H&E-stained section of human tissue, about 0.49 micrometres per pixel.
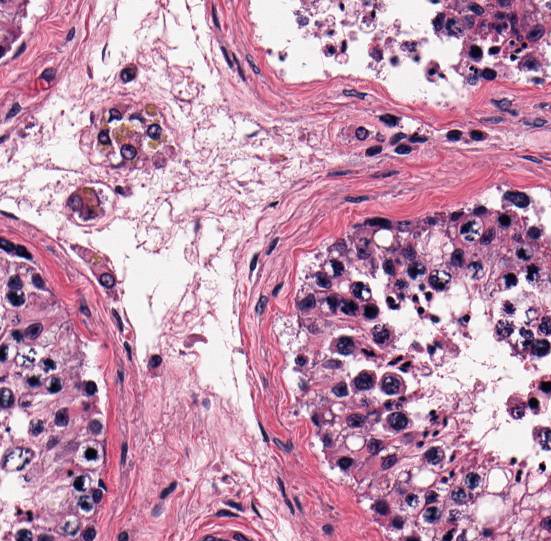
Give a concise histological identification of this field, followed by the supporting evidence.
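Seminiferous tubule is the main structure, checked point by point. First, parts of three tubule cross-sections lie at the left edge, lower right and upper right corner, with interstitial tissue between them. Each is bounded by thick, pink, layered collagen with flattened, elongated dark nuclei strung parallel along it. Then the lower right tubule is lined by many layers of cells, many with large round nuclei and coarse, clumped chromatin.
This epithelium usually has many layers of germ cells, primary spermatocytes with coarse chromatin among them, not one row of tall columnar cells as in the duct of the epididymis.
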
